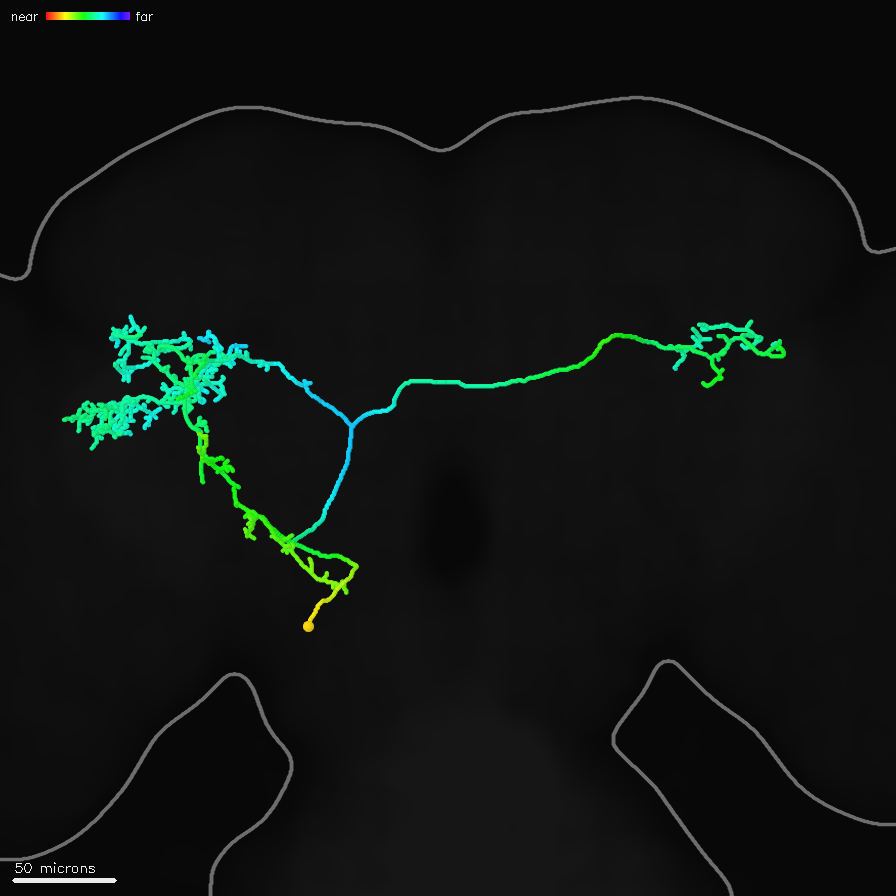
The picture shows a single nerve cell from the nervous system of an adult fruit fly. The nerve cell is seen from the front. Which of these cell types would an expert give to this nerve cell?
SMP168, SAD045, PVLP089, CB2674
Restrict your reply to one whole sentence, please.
By its cell type, the nerve cell is CB2674.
